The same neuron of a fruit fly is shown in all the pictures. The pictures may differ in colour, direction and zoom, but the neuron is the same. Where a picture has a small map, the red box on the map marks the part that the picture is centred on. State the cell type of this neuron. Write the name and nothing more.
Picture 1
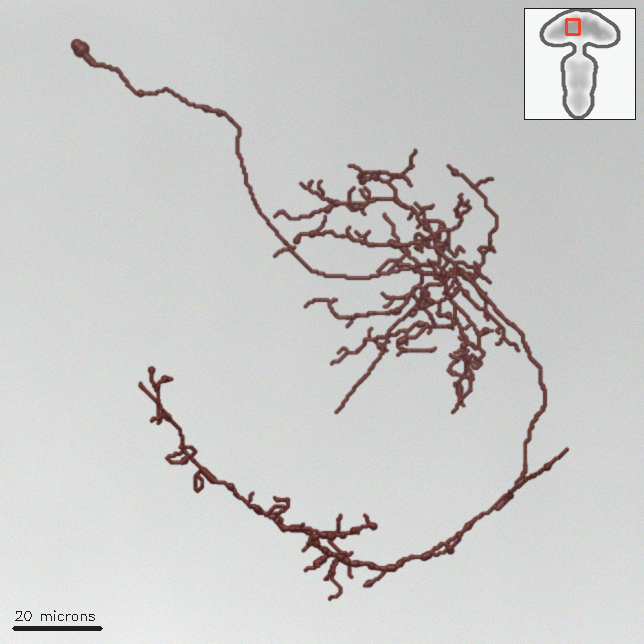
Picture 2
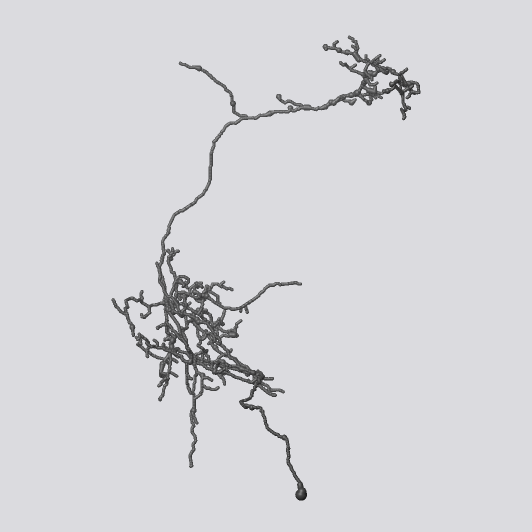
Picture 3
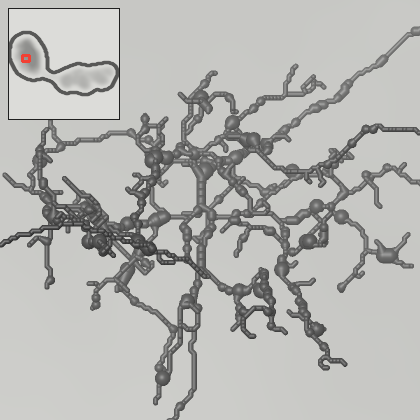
VES033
